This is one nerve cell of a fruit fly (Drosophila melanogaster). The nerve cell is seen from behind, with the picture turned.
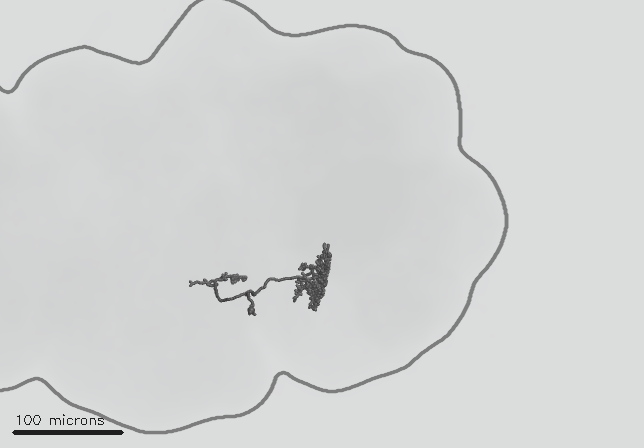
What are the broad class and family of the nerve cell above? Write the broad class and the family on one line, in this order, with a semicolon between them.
visual projection neuron; hemilineage VPNp3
